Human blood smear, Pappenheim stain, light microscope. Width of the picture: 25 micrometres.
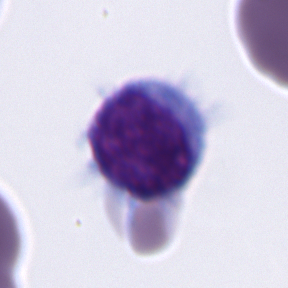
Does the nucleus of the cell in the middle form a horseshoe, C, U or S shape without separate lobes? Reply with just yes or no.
No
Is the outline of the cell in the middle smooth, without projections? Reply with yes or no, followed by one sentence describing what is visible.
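No. Fine, faint hair-like projections stick out from the cell surface.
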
